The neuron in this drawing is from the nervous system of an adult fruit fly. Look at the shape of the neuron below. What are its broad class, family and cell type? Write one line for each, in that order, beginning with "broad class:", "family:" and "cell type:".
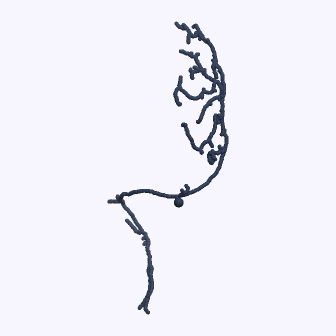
broad class: visual projection neuron
family: MeVP
cell type: MeVP15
